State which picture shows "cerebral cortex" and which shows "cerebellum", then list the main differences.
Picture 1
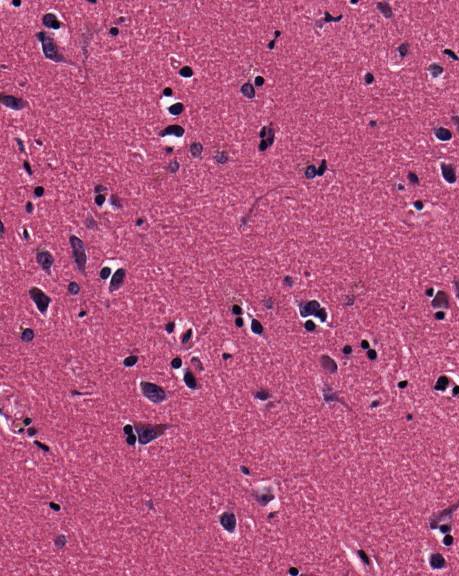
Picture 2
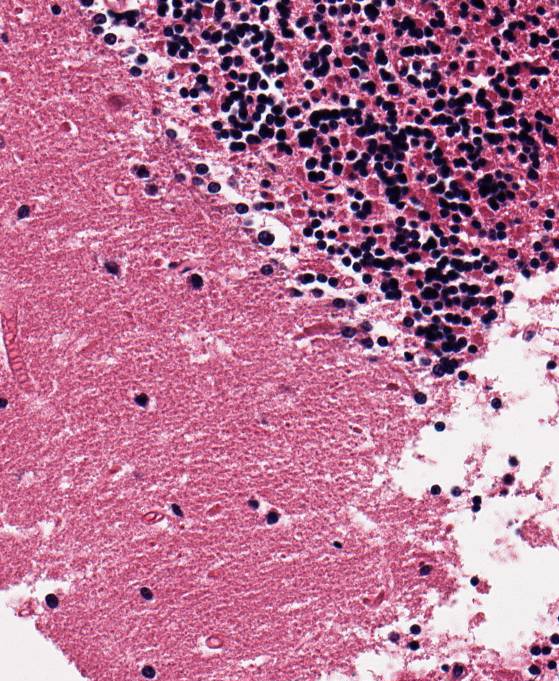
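Picture 1 is cerebral cortex; picture 2 is cerebellum. The cerebral cortex shows triangular to pyramidal neurons, for example near the lower left, and many small, round, dark glial nuclei, all scattered in a uniform pink, finely granular and fibrillary neuropil. In the cerebellum, a diagonal boundary divides a pale pink, sparsely nucleated zone at the left and bottom from an upper right zone packed with small, round, dark nuclei, among which lie small pale pink islands free of nuclei.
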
